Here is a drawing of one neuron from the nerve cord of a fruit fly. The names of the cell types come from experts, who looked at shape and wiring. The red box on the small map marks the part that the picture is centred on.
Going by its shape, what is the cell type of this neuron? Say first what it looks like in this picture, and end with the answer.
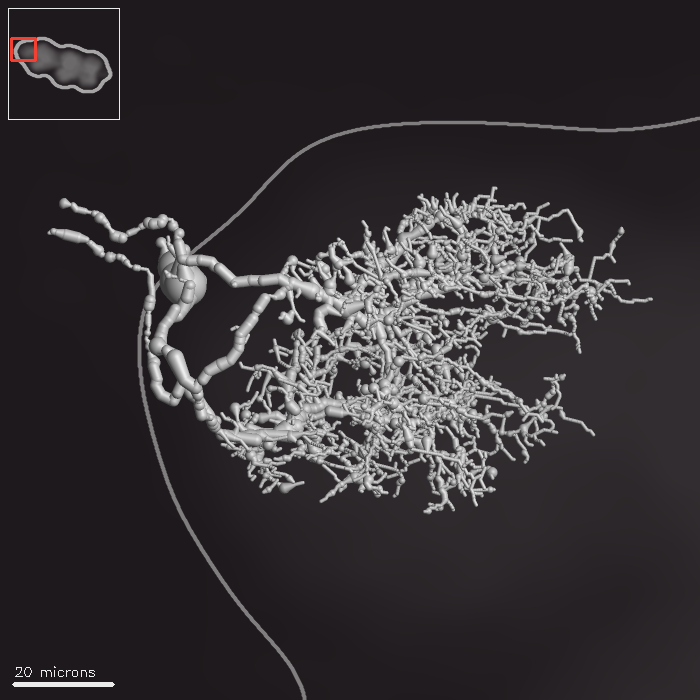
By the scale bar it is about 120 microns wide in this view. More than a hundred branch ends can be seen. It is a nerve-cord intrinsic neuron. The cell type is INXXX382_b.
